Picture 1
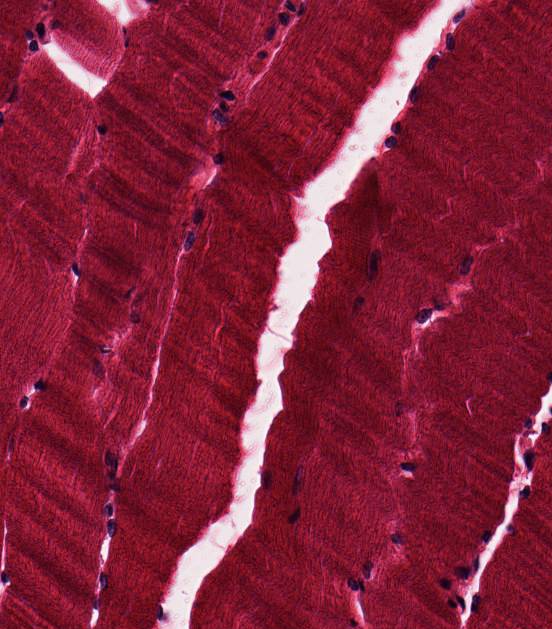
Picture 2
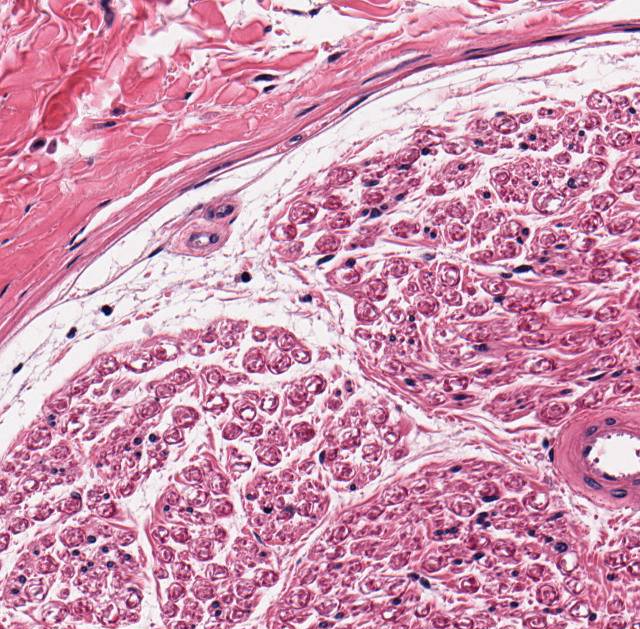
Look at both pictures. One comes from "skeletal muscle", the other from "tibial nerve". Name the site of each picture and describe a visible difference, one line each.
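Picture 1 is from the skeletal muscle. Long parallel muscle fibres run diagonally across the whole field from lower left to upper right.
Picture 2 is from the tibial nerve. Most of the lower and right parts of the field are filled by rounded bundles of nerve fibres cut in cross-section.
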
